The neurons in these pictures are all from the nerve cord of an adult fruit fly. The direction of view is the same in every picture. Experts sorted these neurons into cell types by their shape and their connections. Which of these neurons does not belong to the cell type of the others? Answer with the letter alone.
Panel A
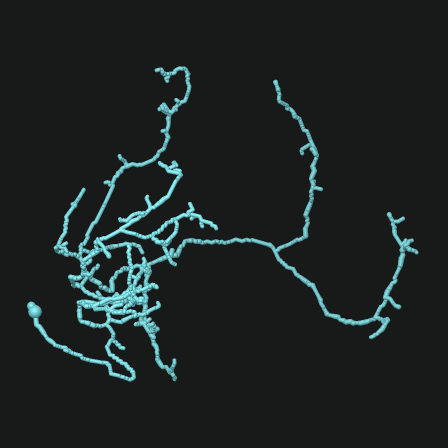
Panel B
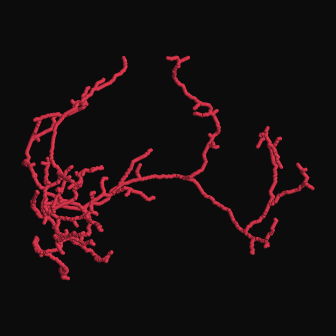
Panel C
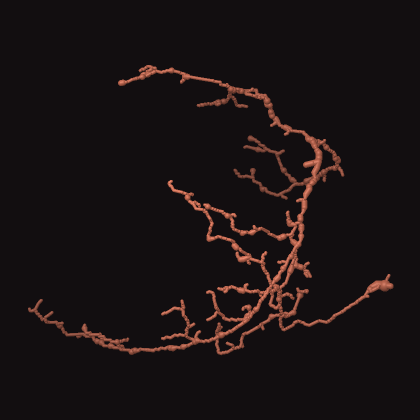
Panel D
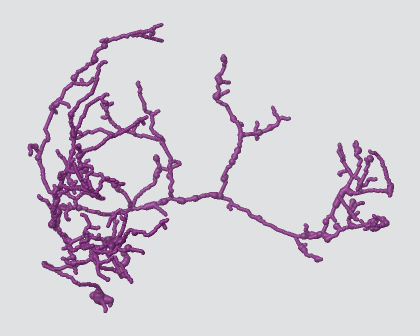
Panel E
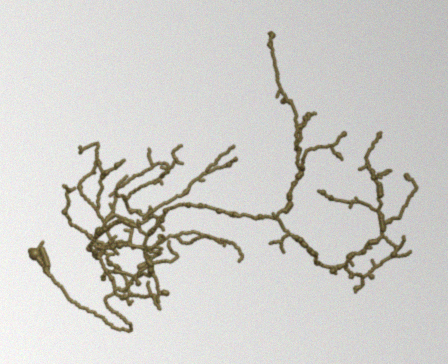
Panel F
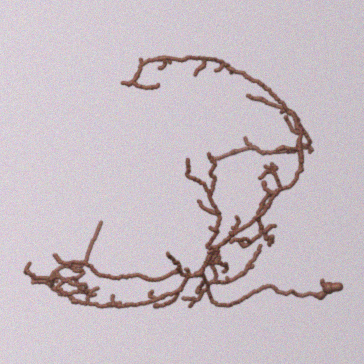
D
